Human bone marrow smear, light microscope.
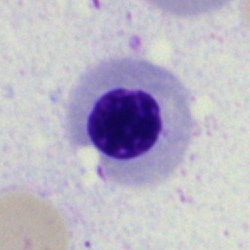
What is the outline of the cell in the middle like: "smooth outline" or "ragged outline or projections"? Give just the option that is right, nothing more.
Smooth outline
